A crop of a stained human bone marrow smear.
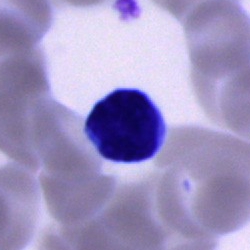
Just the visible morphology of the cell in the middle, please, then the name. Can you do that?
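Outline: roughly round, broken by a few slightly flattened, angular stretches. The nucleus takes up almost the whole cell, leaving at most a very thin rim of cytoplasm. Its chromatin is dense and stains a very dark blue-purple, almost evenly throughout. No nucleoli are visible. Name: lymphocyte.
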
